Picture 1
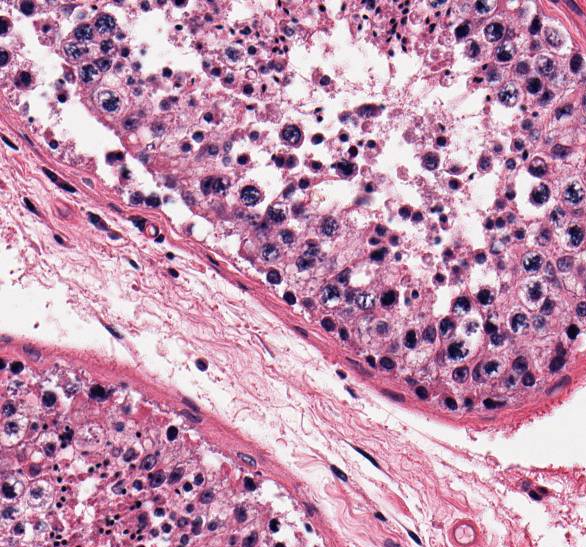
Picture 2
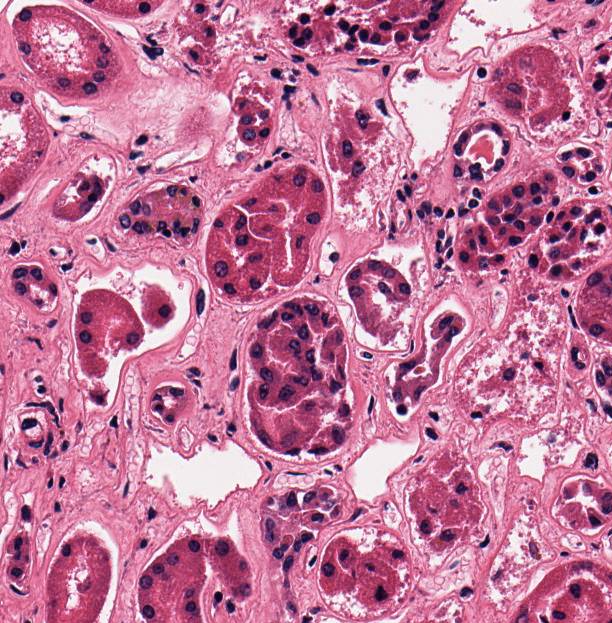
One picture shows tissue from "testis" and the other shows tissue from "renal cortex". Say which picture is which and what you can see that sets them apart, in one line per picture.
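Picture 1 – testis. The epithelium lining the tubules is many cell layers thick.
Picture 2 – renal cortex. The tubules are lined by a single layer of cuboidal to low columnar cells with abundant granular pink cytoplasm.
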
